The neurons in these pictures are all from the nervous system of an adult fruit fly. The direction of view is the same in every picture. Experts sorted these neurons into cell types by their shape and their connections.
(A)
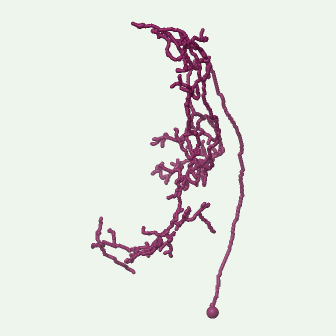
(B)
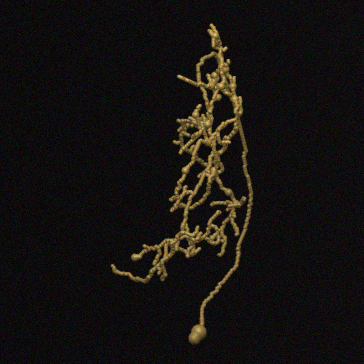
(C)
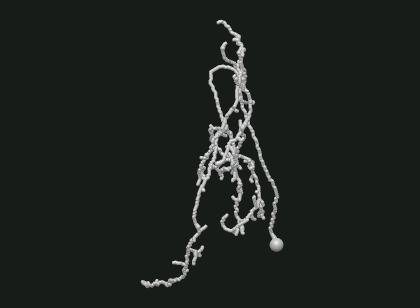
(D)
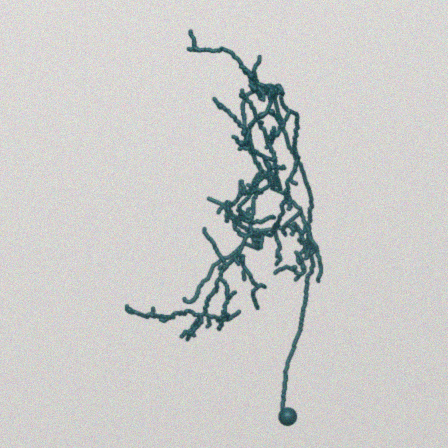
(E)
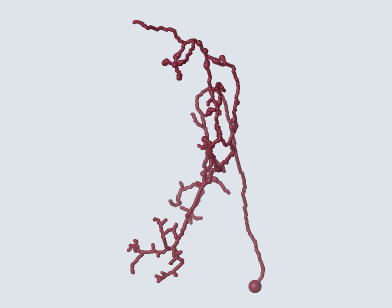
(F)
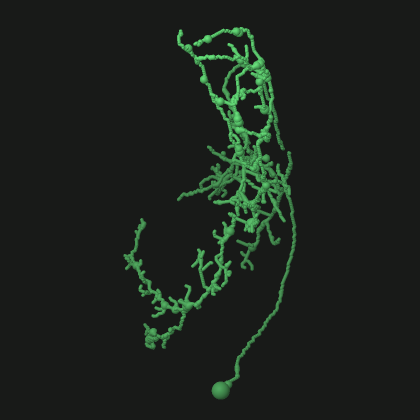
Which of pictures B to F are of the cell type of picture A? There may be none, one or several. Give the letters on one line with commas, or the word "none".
F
